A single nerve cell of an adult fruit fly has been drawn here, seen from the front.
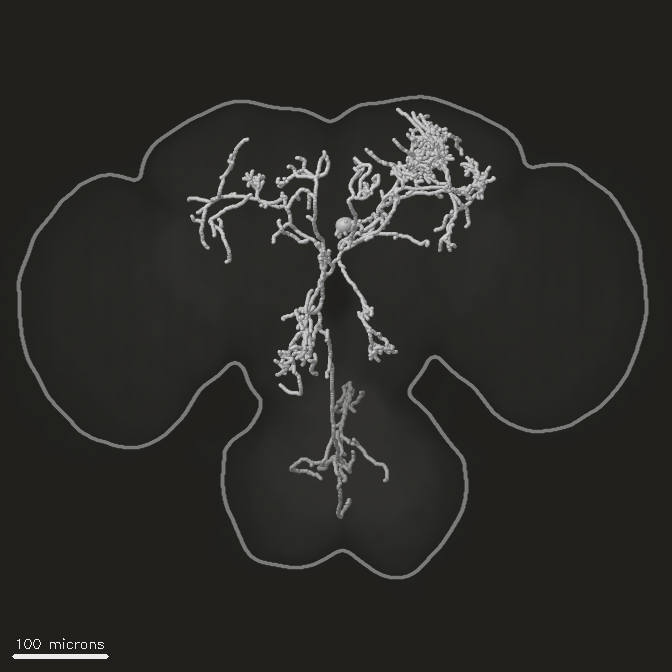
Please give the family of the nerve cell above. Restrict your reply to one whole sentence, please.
This nerve cell is within the family DNp.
